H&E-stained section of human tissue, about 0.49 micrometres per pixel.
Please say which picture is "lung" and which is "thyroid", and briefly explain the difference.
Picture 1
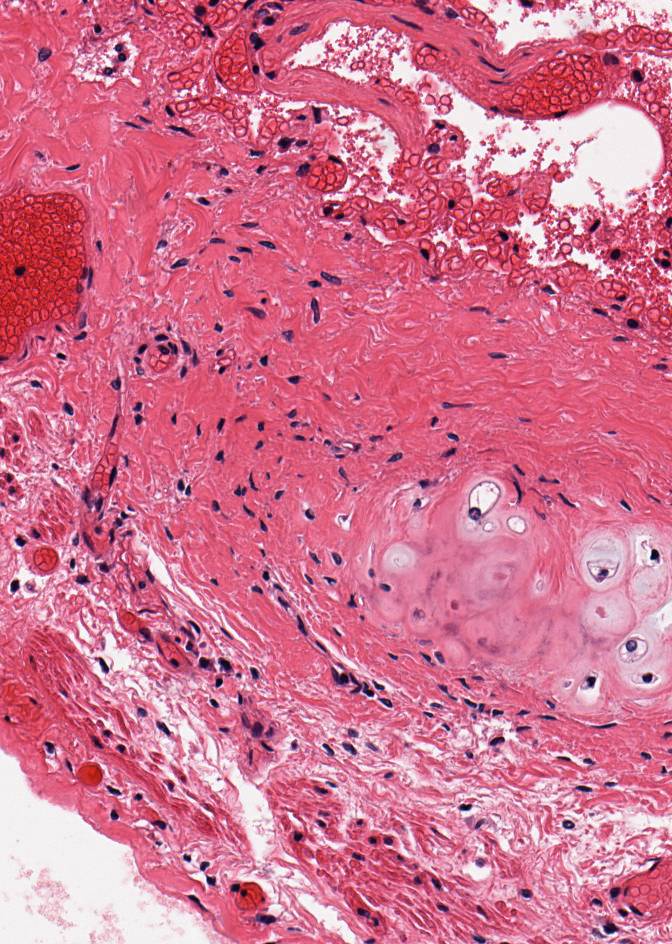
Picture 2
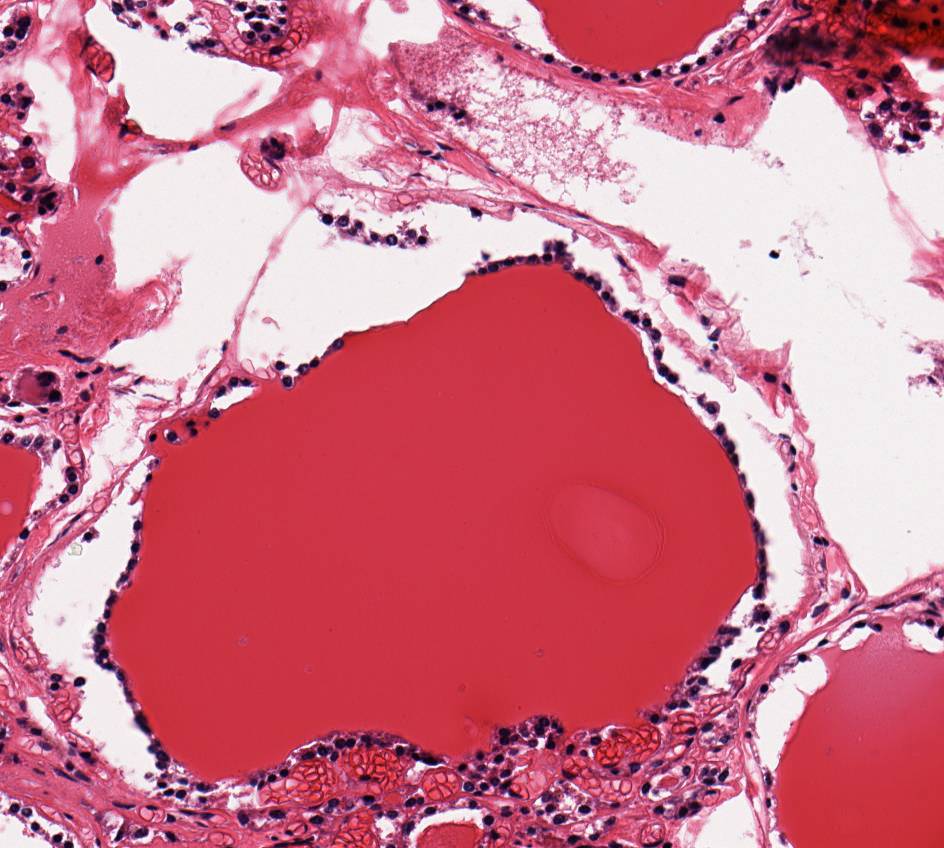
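Lung appears in picture 1 and thyroid in picture 2. Most of the lung field is dense pink collagenous fibrous tissue, with fibroblasts bearing thin, dark, elongated nuclei scattered through the collagen. The field also holds an island of cartilage whose chondrocytes sit singly in rounded lacunae, and the collagen fibres and fibroblasts run in curving bands that sweep around this island. In the thyroid, a single large follicle filled with colloid occupies most of the centre, lined by a single layer of flattened cells with small dark nuclei. Between the follicles the stroma is loose, thin pink strands separated by wide empty white spaces, and a space in the upper centre holds pale pink, finely granular material.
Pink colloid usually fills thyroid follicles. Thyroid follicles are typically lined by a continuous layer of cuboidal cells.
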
